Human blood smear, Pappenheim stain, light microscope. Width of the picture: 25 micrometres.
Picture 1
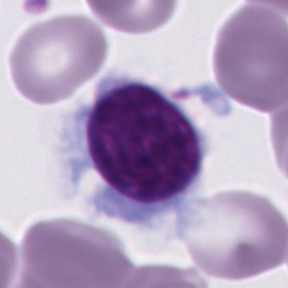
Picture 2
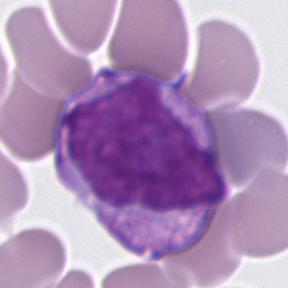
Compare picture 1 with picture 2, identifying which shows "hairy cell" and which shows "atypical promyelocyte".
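Picture 1 shows the hairy cell, and picture 2 shows the atypical promyelocyte. Outline first: the hairy cell has fine hair-like cytoplasmic projections fringing most of its margin, whereas the atypical promyelocyte has a polygonal outline with several flattened sides. Edge details next: a small pointed tag projects from the upper right edge of the atypical promyelocyte, while a small purple fragment lies just off the upper-right edge of the hairy cell. Cytoplasm colour: pale blue in the hairy cell, pale lilac in the atypical promyelocyte. Granules: none are visible in the hairy cell, while the atypical promyelocyte holds fine pinkish-purple granules. Spread of cytoplasm: in the hairy cell the rim is wider on the left and lower sides than on the right. Vacuoles: neither cell has any, so this point does not separate them. Last, the nucleus of the atypical promyelocyte measures about 16 by 11 micrometres.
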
